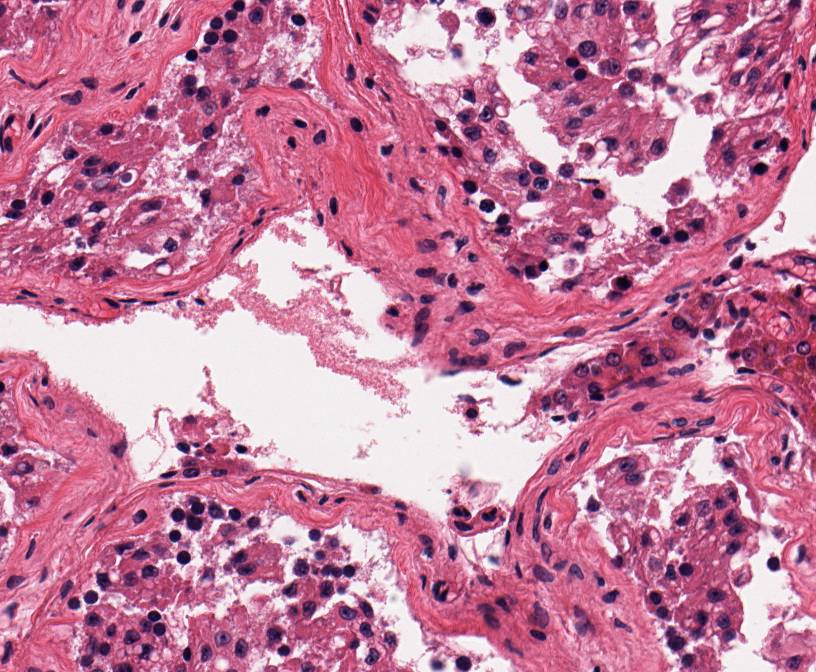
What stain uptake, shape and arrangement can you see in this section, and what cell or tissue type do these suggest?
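Fibrous bands of wavy eosinophilic fibres run parallel to compartment edges, and their nuclei are elongated and flattened along the fibres. Within the compartments, many cells have small, round, densely dark nuclei; some have abundant pink granular cytoplasm around a round central nucleus. This is testis.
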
